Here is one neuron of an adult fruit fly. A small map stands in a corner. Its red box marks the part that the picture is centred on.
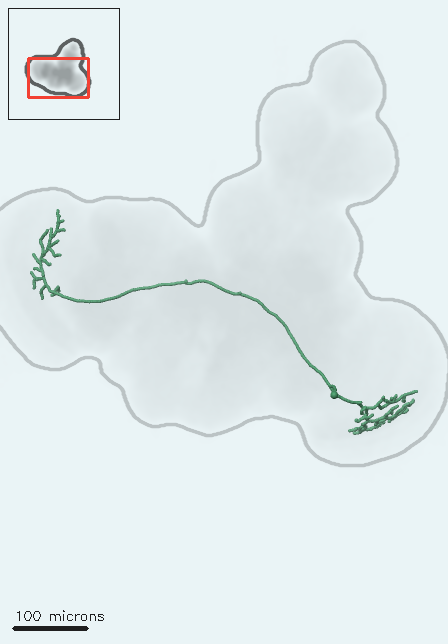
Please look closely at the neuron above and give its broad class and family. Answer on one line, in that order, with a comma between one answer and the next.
visual projection neuron, hemilineage VPNl&d1_lateral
